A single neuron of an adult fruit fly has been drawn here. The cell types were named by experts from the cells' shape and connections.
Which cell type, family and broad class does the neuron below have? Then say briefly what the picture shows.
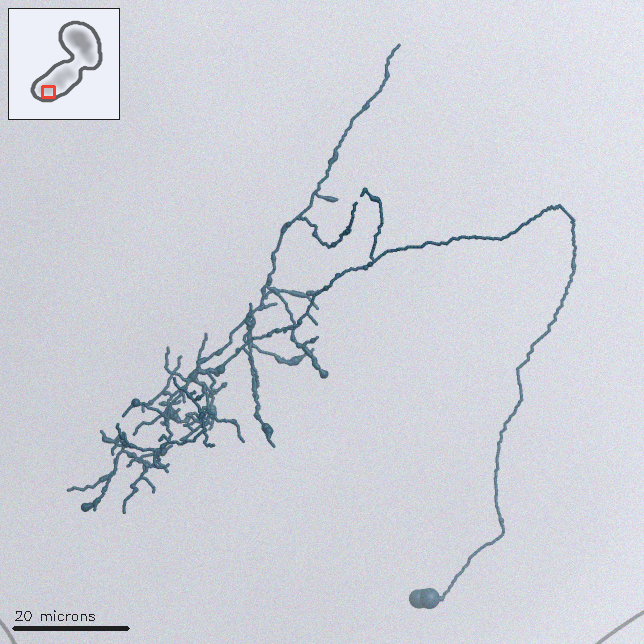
The cell type is IN14A121_b. The family is hemilineage 14A. Its broad class is nerve-cord intrinsic neuron. By the scale bar it is about 100 microns tall in this view. Dozens of branch ends can be seen.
